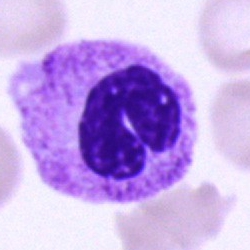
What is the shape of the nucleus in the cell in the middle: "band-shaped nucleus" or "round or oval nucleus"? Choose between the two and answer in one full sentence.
Drawn out into a curved band, the nucleus has no separate lobes.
